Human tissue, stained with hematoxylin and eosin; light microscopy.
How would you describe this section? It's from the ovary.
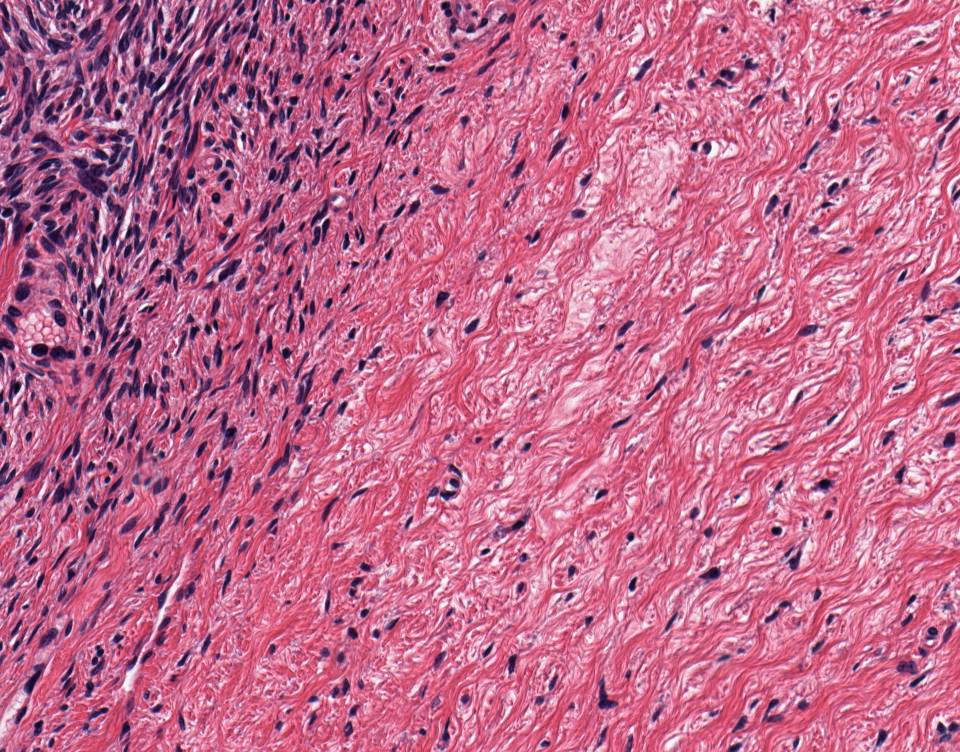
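The section shows a difference in cellularity: cells are densely packed in the upper left and sparse over the centre and right. In the sparse zone, the nuclei are slender, dark and spindle-shaped, many of them wavy. In the dense upper-left zone, the spindle nuclei are dark and crowded, with little visible cytoplasm. No epithelium or glands are present anywhere in the field.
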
